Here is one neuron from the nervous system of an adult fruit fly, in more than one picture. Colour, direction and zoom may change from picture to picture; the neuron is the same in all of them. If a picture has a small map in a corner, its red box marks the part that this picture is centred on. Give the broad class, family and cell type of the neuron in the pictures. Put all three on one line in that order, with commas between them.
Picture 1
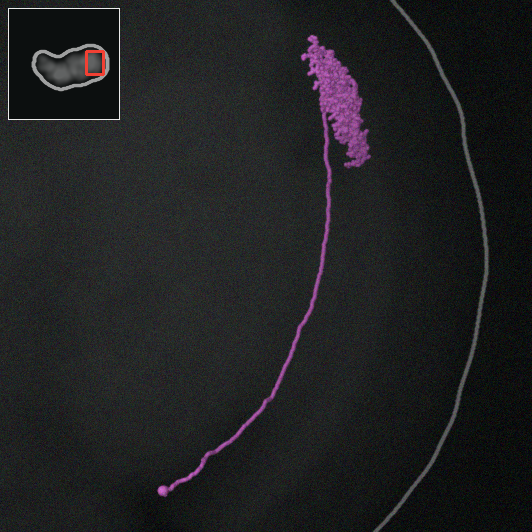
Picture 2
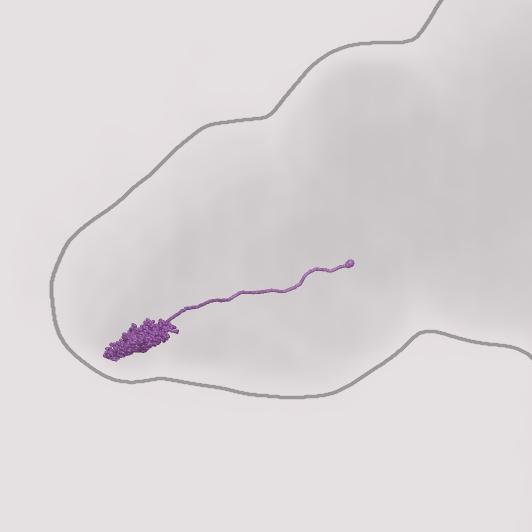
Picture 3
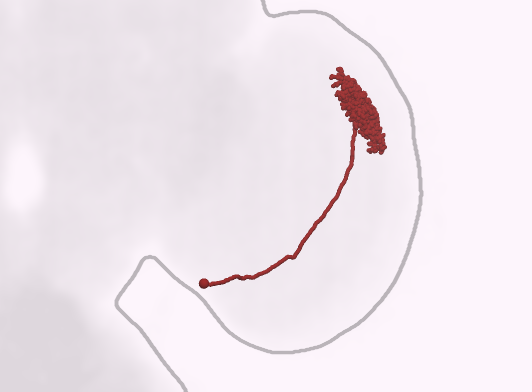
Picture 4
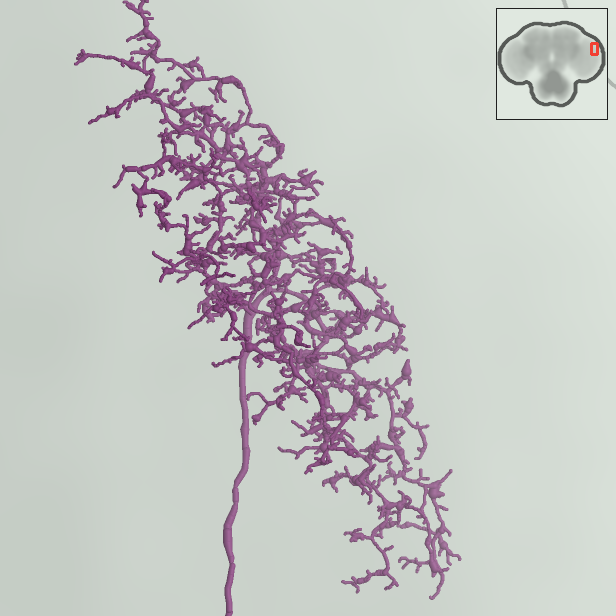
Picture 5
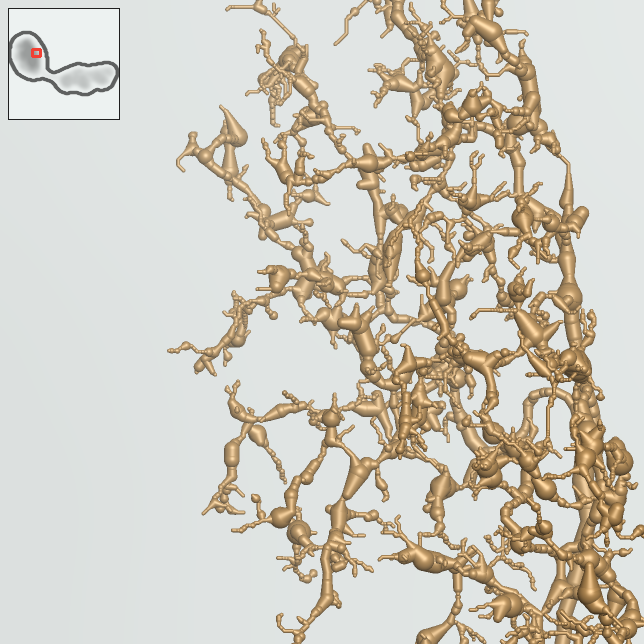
optic-lobe intrinsic neuron, Pm, Pm1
